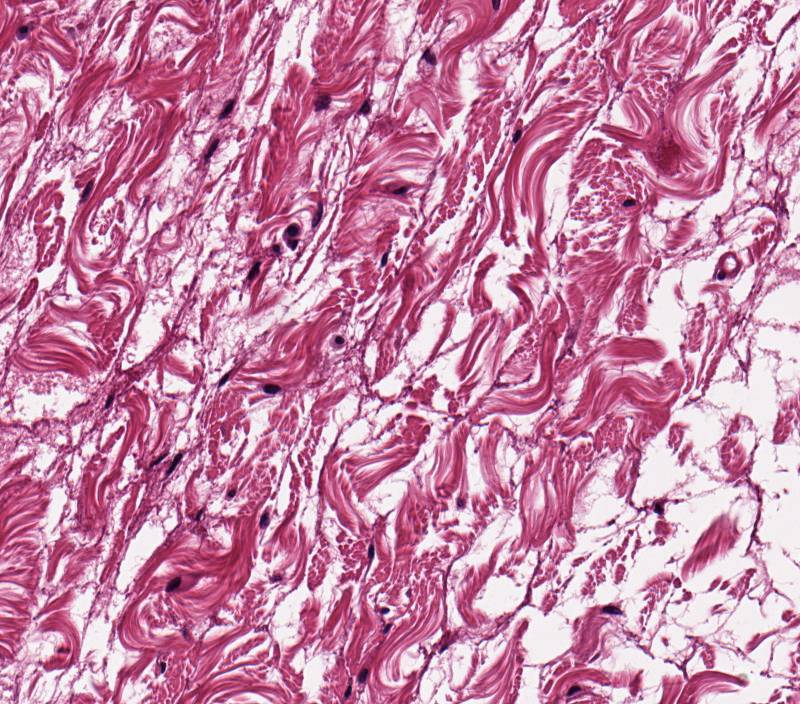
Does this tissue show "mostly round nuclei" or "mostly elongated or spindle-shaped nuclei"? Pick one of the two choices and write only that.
Mostly elongated or spindle-shaped nuclei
